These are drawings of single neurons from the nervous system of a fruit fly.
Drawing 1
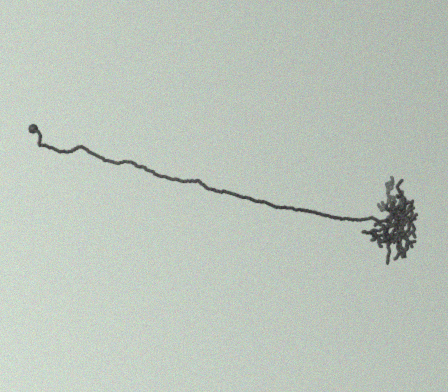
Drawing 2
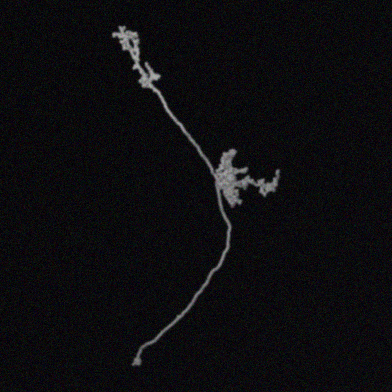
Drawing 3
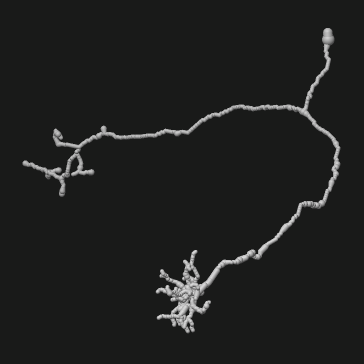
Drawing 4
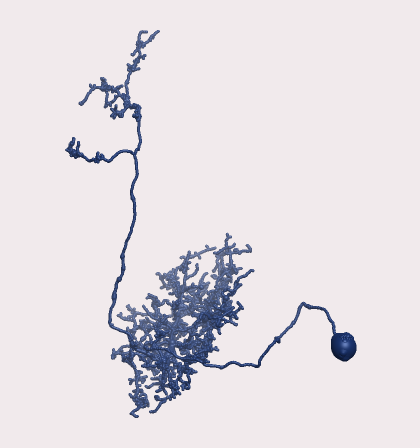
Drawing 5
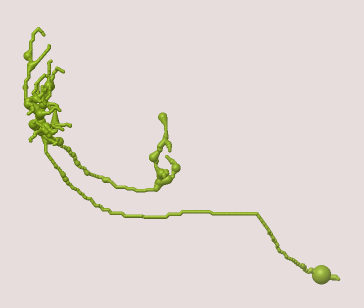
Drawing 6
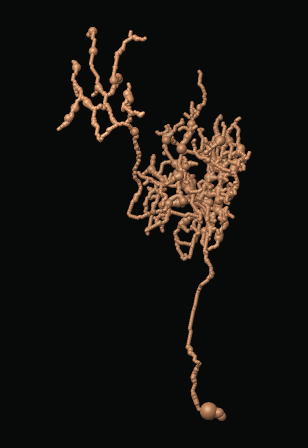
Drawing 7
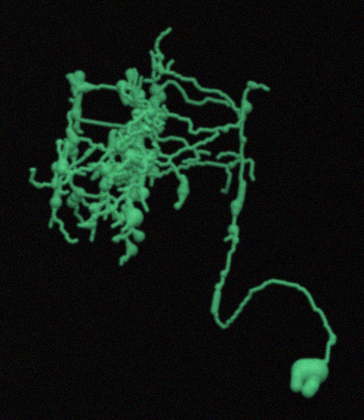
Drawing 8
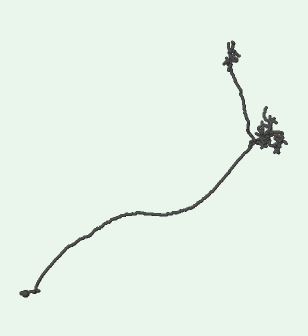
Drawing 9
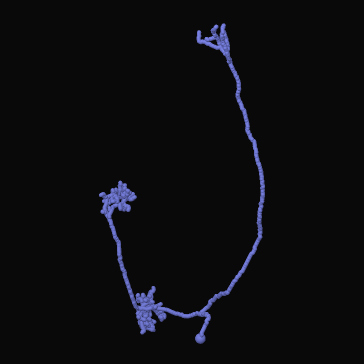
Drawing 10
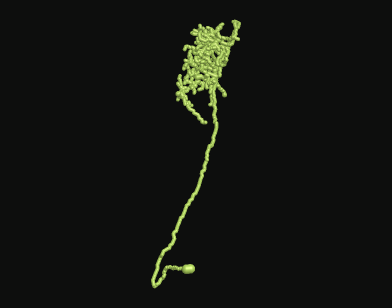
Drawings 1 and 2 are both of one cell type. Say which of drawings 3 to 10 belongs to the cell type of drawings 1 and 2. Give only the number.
8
